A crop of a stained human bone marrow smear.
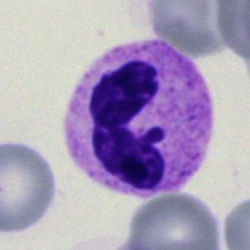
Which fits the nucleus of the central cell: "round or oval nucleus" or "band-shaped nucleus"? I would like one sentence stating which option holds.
Shaped like a horseshoe, C, U or S, its nucleus lacks separate lobes.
